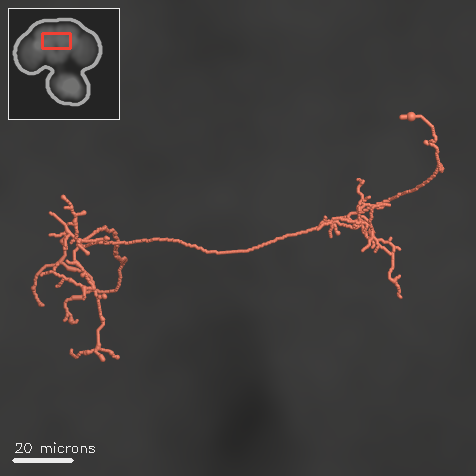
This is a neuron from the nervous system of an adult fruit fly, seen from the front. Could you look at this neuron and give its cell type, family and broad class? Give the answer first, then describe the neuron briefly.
The cell type is LAL090. Its family is hemilineage AOTUv3_ventral. This is a central-brain intrinsic neuron. The cell body can be seen at the upper right of the picture. From left to right in the picture it spans about 140 microns.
